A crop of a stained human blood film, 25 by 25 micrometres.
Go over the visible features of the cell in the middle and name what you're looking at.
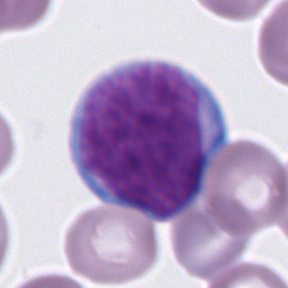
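Look first at the edge: the outline of the cell is round and smooth. The nucleus is round to oval, with no indentation and no lobes. Around it, the cytoplasm forms only a narrow rim, and no granules are visible there. This is a myeloblast.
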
